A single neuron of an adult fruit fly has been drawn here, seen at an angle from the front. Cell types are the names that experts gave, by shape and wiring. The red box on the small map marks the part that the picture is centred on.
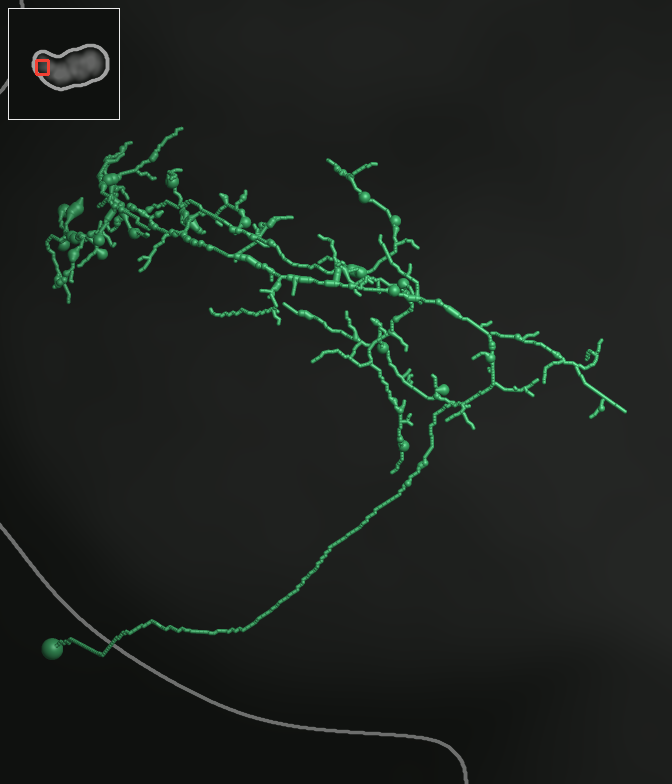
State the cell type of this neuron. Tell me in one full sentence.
Within the cell type IN08A047 sits this neuron.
